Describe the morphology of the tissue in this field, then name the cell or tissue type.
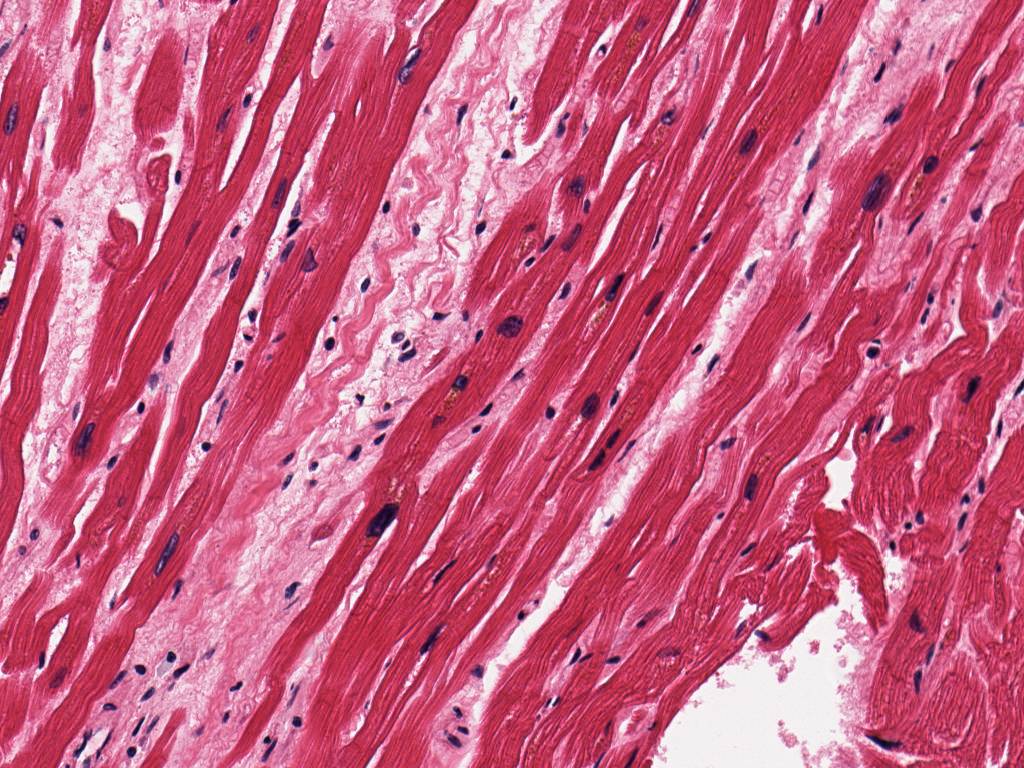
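First, orientation: long muscle fibres cross the field diagonally, running from lower left to upper right. Second, architecture: the fibres branch and join their neighbours. Third, nuclei: these sit in the centre of the fibres. Fourth, cytoplasm: fine golden-brown granules lie beside some of the nuclei. This is the left ventricle of the heart.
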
